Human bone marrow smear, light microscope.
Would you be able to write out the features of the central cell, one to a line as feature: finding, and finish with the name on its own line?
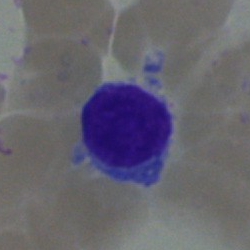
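Chromatin: dark purple, dense all through the nucleus
Nucleus: no nucleoli to be seen
Cytoplasm: stained blue
Nearby: small purple clumps just above and right of the cell
Cell type: lymphocyte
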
